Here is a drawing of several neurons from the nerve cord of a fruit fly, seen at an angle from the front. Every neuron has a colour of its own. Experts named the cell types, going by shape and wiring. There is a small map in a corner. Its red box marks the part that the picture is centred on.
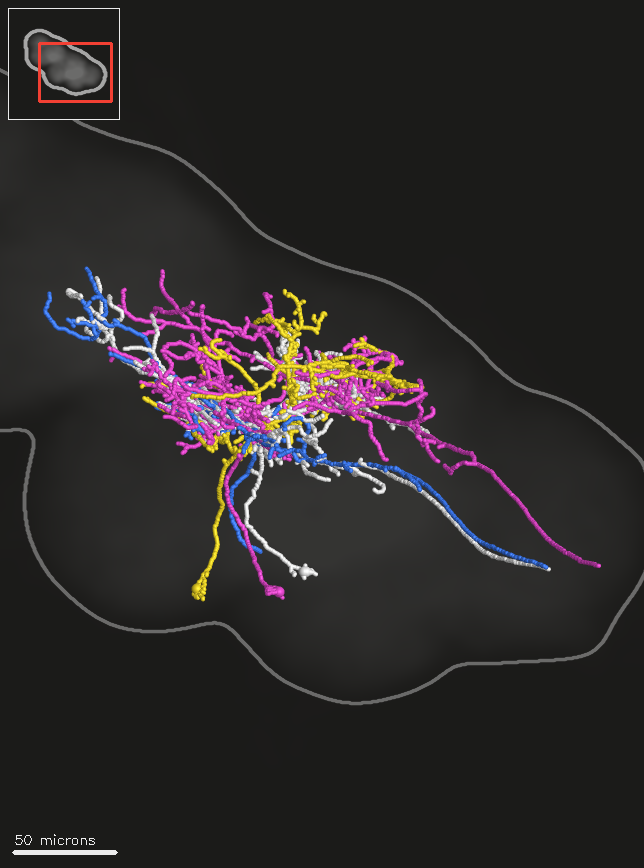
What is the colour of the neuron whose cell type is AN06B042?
magenta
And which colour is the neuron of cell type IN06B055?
yellow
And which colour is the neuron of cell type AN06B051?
white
